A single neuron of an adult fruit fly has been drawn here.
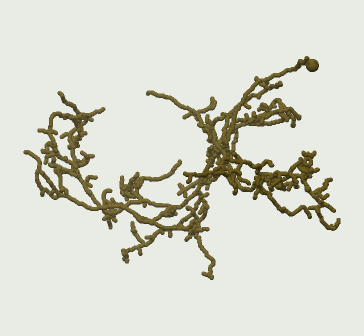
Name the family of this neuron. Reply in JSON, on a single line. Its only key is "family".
{"family": "hemilineage SMPp&v1_posterior"}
